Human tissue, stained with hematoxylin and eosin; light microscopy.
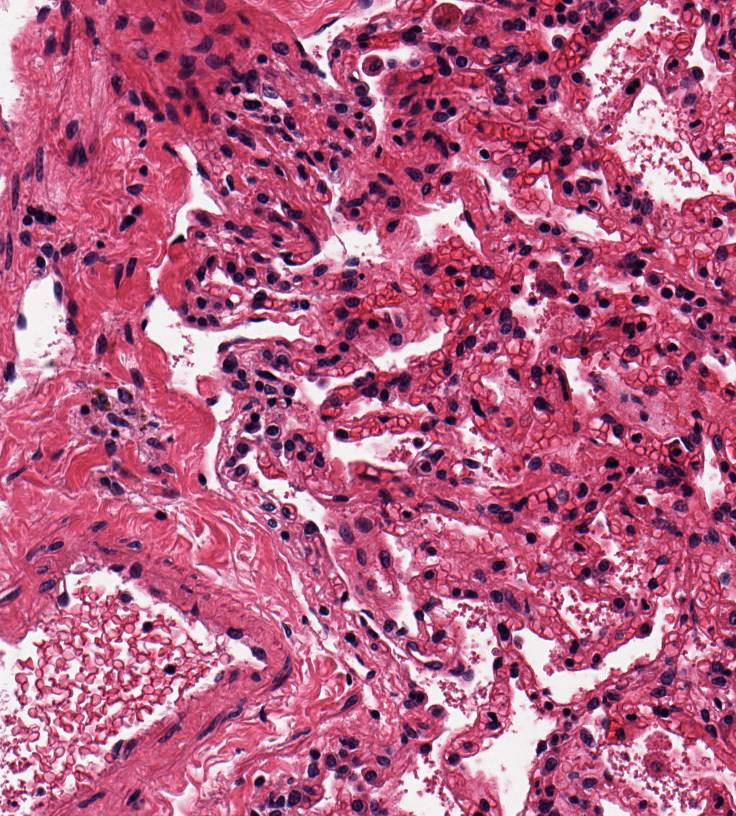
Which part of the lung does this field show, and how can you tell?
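Alveolus is the part in view. Right and centre, thin branching septa surround irregular open spaces; the left part is dense fibrous tissue. The septa hold capillaries crowded with red blood cells, and the spaces are mostly clear, with scattered red blood cells.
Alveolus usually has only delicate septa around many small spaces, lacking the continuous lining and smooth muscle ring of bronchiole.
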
